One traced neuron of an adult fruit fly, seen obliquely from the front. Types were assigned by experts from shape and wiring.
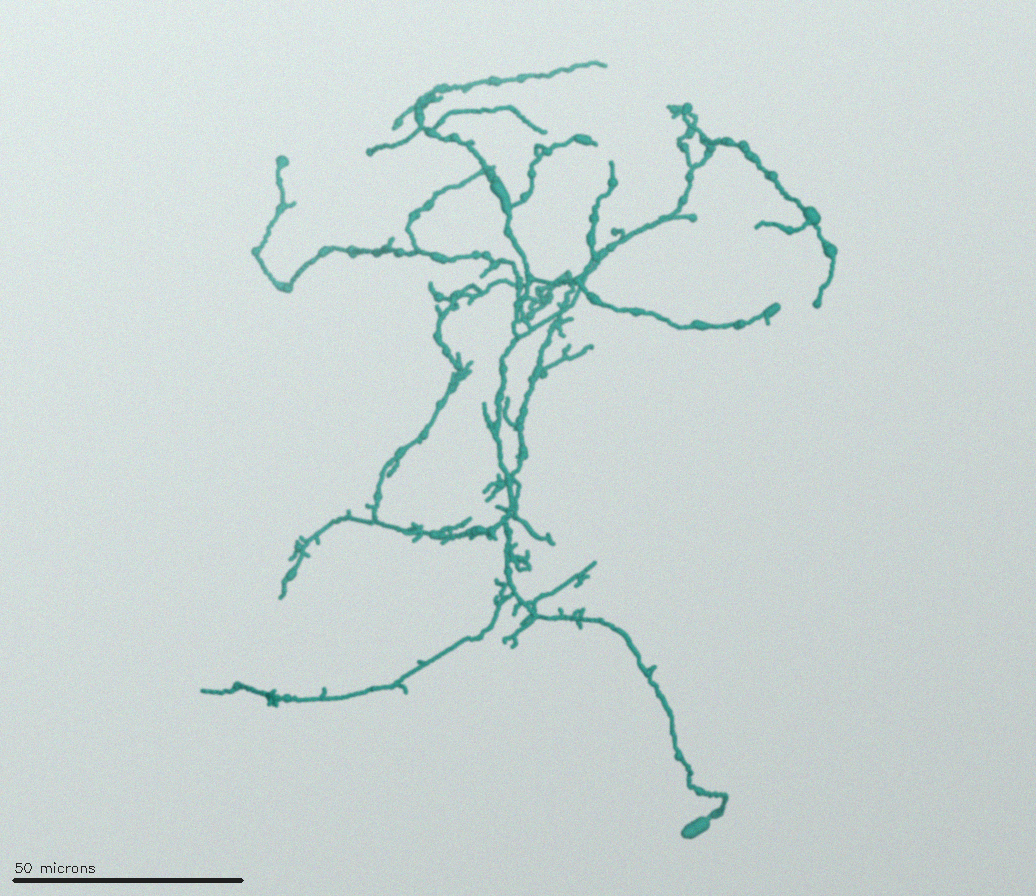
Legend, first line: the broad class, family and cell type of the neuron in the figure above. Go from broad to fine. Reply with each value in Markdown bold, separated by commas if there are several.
**nerve-cord intrinsic neuron**, **hemilineage 12A**, **IN12A042**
